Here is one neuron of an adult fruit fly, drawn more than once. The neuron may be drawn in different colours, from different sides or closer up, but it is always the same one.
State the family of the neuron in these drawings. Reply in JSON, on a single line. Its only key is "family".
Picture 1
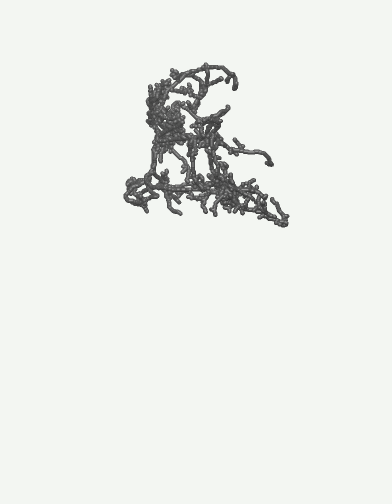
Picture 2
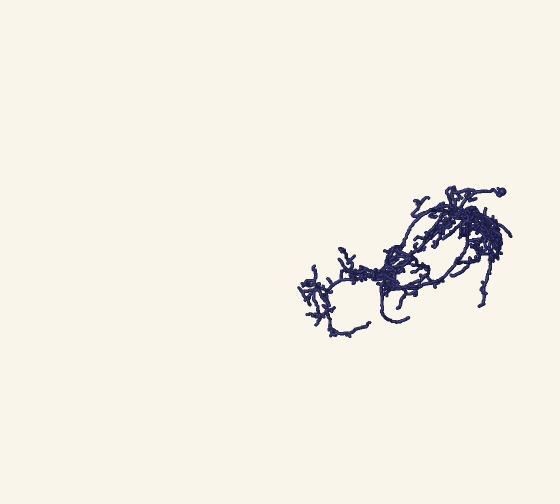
{"family": "hemilineage SLPa&l1_anterior"}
